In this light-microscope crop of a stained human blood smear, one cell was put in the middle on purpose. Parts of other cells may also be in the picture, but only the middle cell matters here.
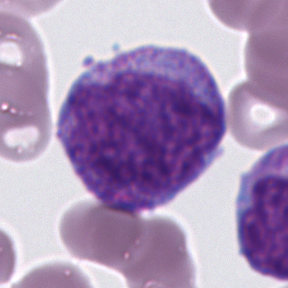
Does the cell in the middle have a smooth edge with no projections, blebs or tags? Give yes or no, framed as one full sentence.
No, the cell's outline is not smooth; it is ragged or frayed, or has projections, blebs or tags.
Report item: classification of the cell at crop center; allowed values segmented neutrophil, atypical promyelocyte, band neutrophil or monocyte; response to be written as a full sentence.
This crop is built around an atypical promyelocyte at its centre.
